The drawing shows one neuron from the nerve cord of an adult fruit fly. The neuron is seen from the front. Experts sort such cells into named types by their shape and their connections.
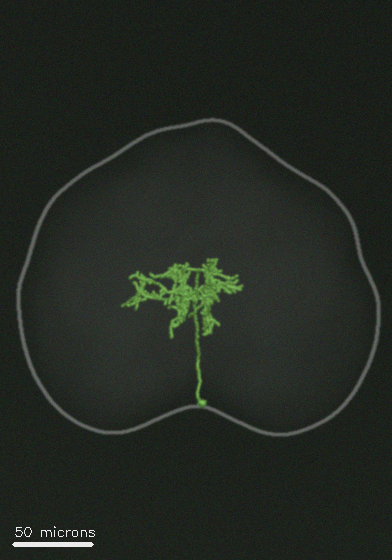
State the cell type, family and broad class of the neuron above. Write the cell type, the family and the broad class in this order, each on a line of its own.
IN00A062
hemilineage 00A
nerve-cord intrinsic neuron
